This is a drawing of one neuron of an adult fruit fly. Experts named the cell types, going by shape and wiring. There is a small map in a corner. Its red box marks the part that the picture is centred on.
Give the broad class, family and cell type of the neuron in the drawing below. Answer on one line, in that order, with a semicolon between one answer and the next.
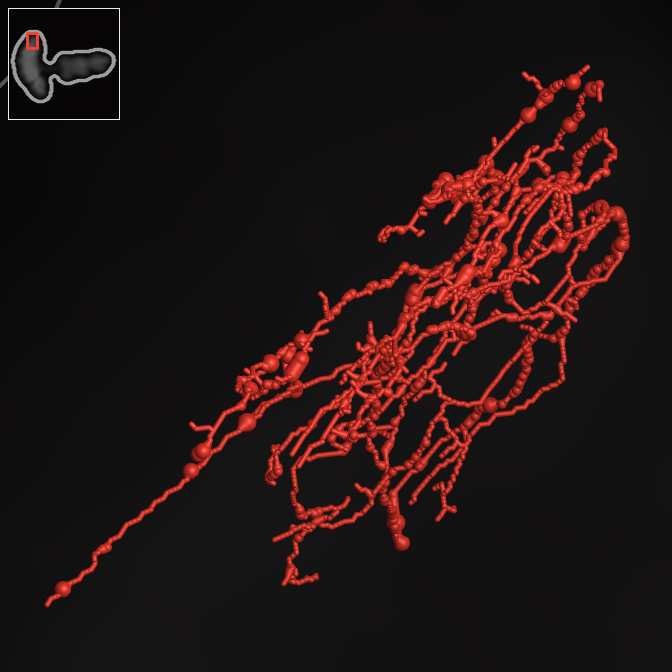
optic-lobe intrinsic neuron; Cm; Cm27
